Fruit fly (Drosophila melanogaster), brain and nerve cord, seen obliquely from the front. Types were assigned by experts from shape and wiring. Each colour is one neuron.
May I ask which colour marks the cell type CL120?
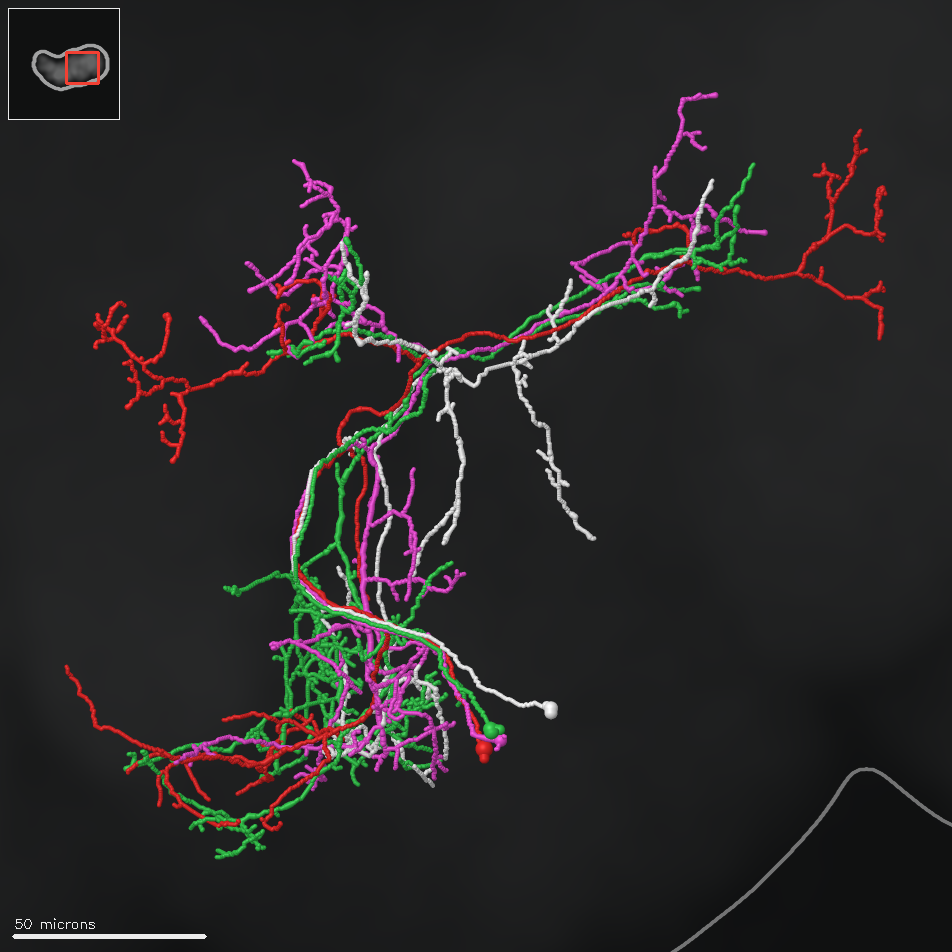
red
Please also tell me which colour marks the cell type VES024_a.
white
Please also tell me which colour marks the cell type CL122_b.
green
